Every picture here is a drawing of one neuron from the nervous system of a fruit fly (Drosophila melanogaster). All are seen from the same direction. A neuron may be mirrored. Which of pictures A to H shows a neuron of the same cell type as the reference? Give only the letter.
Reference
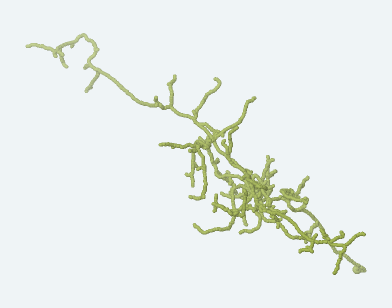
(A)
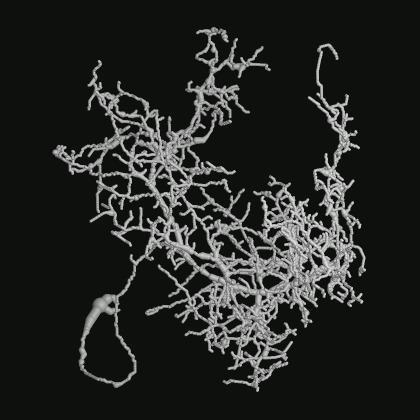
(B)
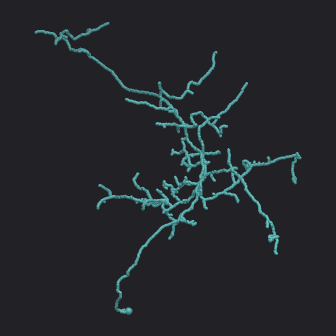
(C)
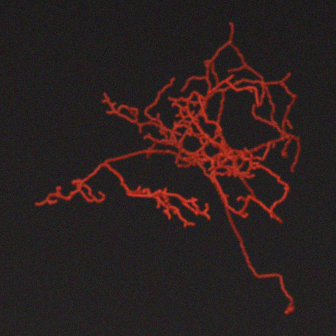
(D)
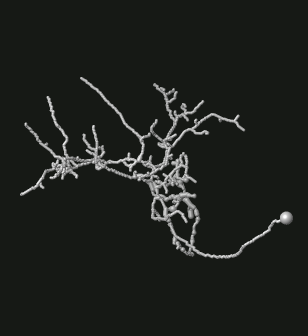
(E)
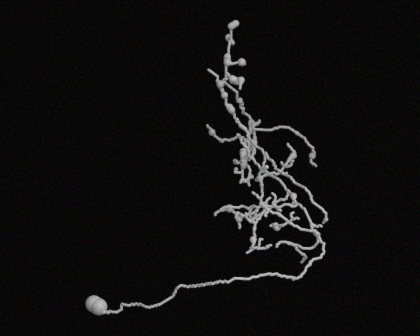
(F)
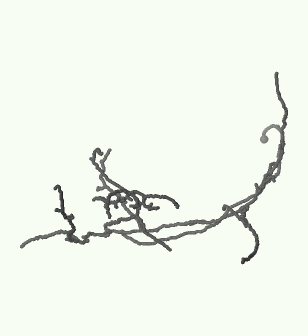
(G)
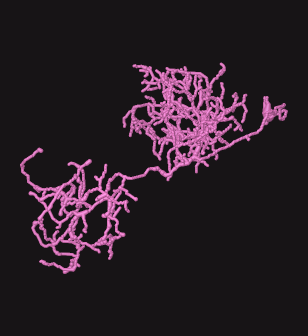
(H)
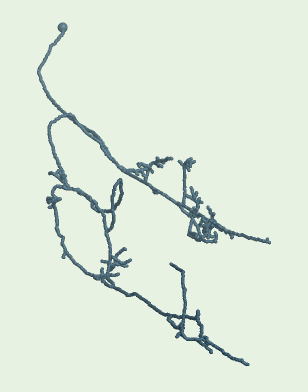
B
